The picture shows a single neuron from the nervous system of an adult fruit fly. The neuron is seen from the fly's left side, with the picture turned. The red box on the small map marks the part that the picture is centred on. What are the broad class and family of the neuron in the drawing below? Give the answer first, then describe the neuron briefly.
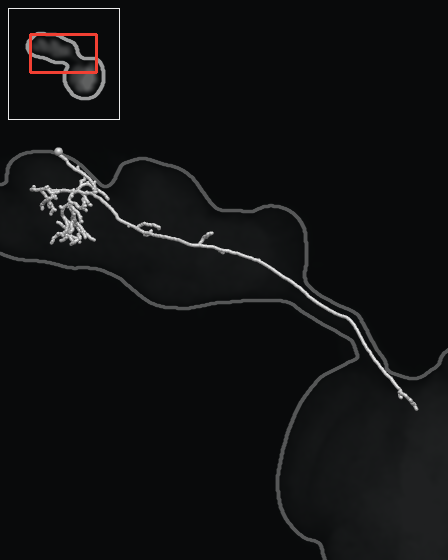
This is an ascending neuron. The family is hemilineage 10B. The cell body can be seen at the upper left of the picture. In this view it is wider than it is tall.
